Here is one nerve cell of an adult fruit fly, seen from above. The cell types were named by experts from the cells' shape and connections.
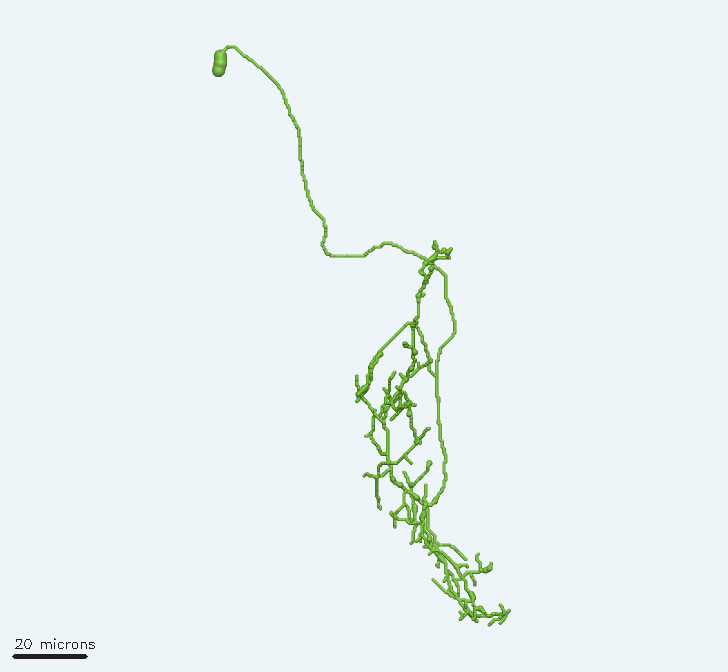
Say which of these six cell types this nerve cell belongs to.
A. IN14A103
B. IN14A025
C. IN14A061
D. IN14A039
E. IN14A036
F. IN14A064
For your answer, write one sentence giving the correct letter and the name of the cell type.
The nerve cell's type of cell is IN14A061, as in option C.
